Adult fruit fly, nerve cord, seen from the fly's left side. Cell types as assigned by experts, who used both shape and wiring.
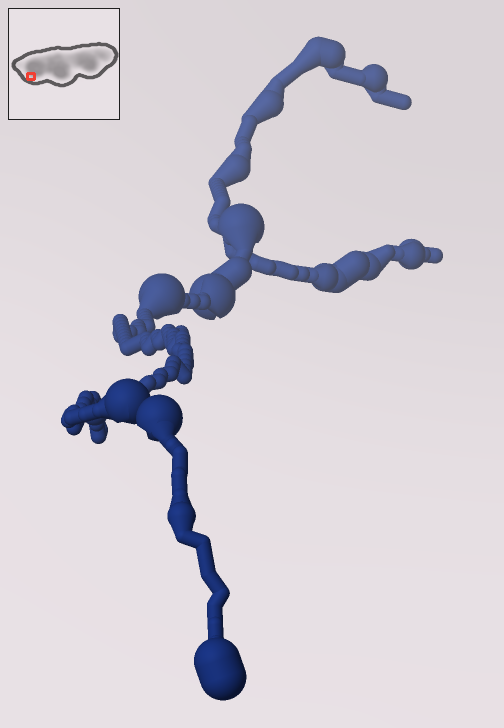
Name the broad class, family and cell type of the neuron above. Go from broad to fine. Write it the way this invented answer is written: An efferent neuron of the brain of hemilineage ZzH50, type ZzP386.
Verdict: A sensory neuron entering the nerve cord of class chemosensory, type SNch10.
